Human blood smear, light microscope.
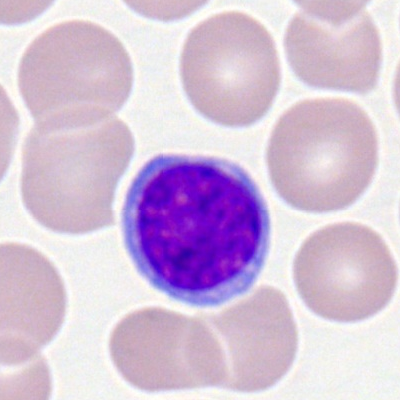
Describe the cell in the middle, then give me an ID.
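Start with the outline, which is round and smooth. Now look at the chromatin: dark purple and coarsely clumped. Then search the cytoplasm carefully, and you will find no granules in it. You will find no vacuoles there either. So what you have before you is a lymphocyte.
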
